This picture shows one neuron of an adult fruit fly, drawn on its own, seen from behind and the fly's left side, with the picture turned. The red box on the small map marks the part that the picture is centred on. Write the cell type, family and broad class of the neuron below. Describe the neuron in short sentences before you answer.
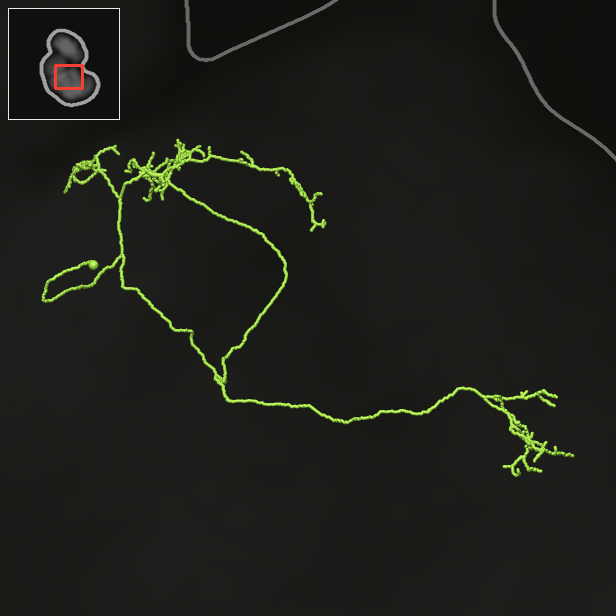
Its cell body lies on the left of the picture. Dozens of branch ends can be seen. It is of cell type CB0320. The family is hemilineage DM6_ventral. Its broad class is central-brain intrinsic neuron.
